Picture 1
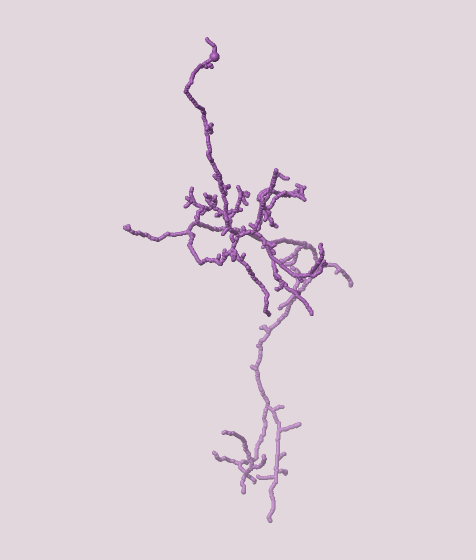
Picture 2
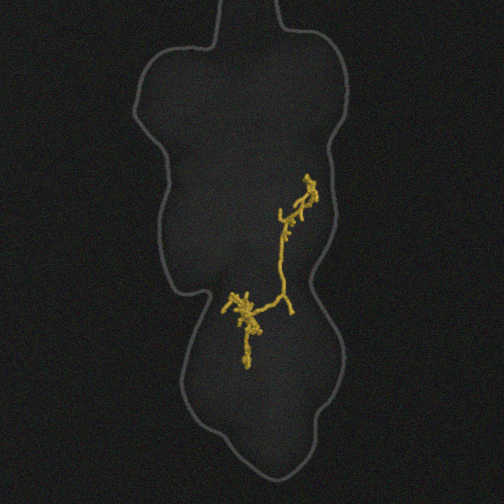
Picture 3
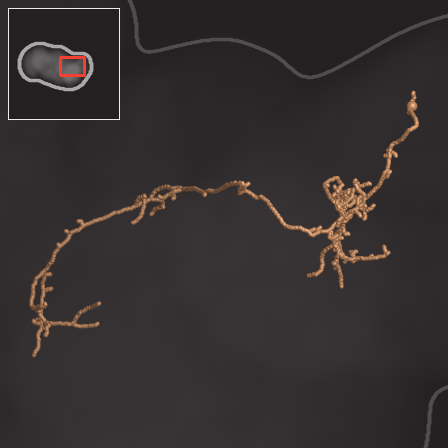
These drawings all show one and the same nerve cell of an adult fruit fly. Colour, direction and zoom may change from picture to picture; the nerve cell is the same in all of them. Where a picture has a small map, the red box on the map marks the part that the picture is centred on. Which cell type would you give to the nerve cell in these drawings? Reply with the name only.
IN18B052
